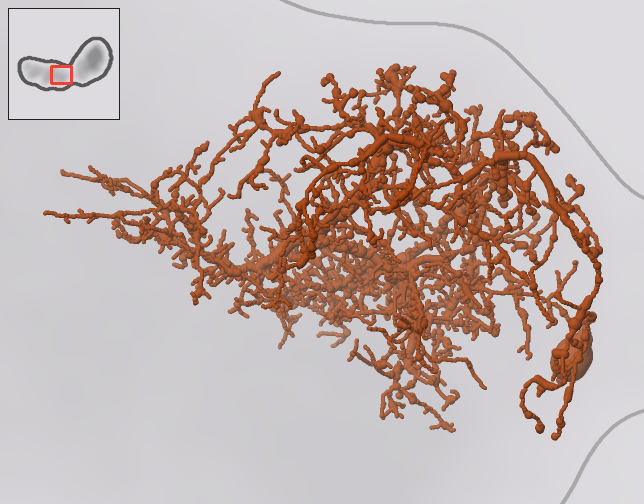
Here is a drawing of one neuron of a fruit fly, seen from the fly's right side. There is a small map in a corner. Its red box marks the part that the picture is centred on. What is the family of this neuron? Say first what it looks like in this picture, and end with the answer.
More than a hundred branch ends can be seen. As drawn here it is wider than it is tall. This is a nerve-cord intrinsic neuron. Its family is hemilineage 08A.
